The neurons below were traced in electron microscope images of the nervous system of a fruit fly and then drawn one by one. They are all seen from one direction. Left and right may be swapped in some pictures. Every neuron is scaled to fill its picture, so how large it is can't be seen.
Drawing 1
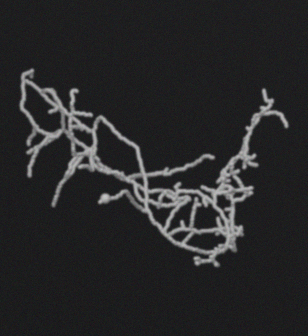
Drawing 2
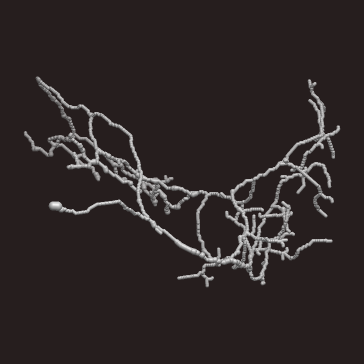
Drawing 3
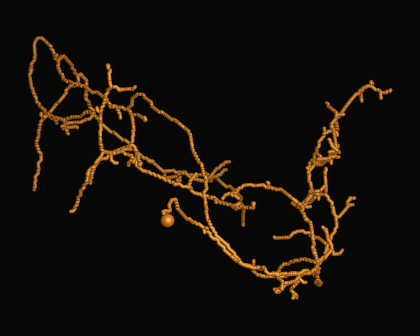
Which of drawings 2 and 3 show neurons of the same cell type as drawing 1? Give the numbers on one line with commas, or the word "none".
3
